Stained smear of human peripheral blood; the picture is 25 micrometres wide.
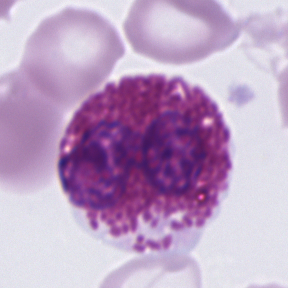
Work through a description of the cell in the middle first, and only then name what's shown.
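Two nuclear lobes lie side by side, their chromatin dark purple and clumped. The granules are reddish-purple; along the lower edge they are sparser, and pale cytoplasm shows between them. It is an eosinophil.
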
